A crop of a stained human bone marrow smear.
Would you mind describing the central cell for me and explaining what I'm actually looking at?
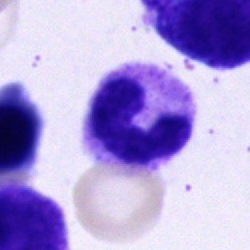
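This cell has a smooth, round outline. Its nucleus bends into a C shape, and the notch of the curve opens toward the upper right. The surrounding cytoplasm is pale lilac. The cell is a band neutrophil.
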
